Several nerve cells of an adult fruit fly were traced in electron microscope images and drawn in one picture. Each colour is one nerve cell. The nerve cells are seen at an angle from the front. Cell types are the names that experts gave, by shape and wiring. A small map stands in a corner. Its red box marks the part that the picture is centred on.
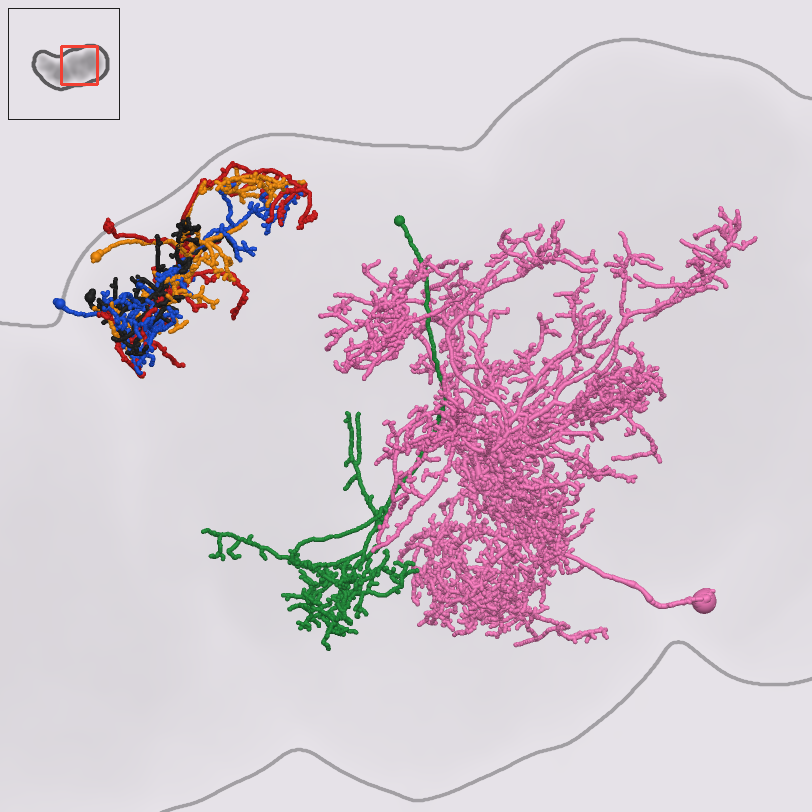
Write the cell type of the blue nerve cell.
LHPV4g2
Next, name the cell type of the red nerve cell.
LHPV6h1_b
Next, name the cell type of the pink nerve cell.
VES041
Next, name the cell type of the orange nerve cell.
LHPV6h1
